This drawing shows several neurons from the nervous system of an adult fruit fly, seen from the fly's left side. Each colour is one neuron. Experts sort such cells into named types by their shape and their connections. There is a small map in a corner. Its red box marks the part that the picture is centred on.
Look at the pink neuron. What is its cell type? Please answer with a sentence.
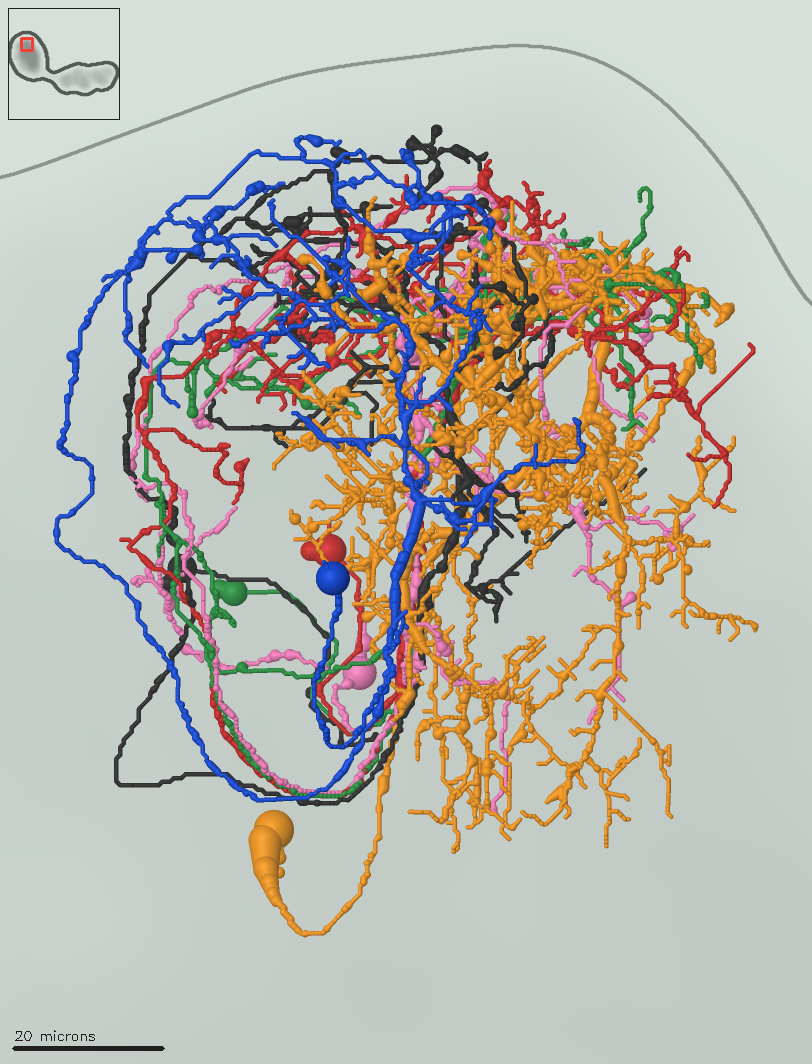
The cell type is CB1604.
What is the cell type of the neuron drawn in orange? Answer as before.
The cell type is SLP070.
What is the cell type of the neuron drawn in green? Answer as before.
The cell type is SLP040.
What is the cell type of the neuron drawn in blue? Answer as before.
The cell type is CB2797.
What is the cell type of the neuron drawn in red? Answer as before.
The cell type is SLP038.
